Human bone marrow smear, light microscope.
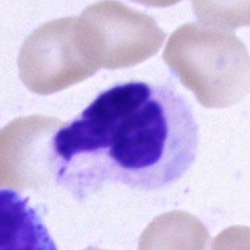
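Segmented neutrophil, the cell in the middle of a stained human bone marrow smear under the light microscope. Its nucleus is irregular and folded into several lobes, with dense chromatin that stains deep purple. The cytoplasm is pale lilac-grey and holds a few scattered fine purple granules, most of them near its lower-left edge.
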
